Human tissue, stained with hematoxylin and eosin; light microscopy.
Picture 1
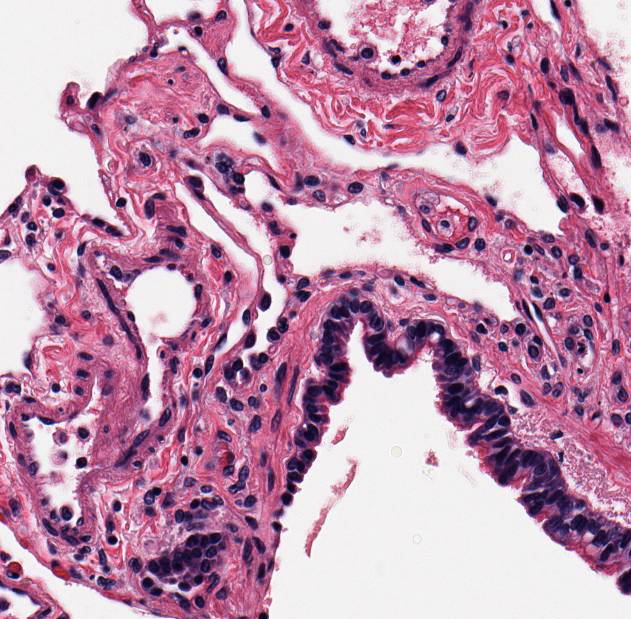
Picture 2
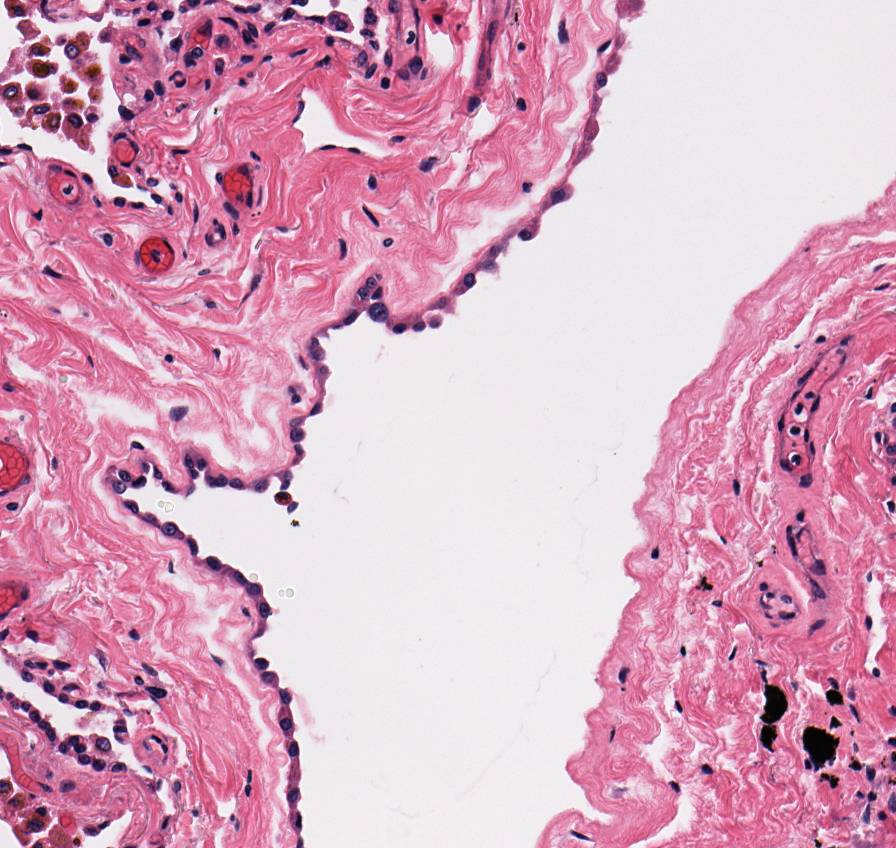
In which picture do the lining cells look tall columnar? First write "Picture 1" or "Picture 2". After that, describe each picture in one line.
Picture 1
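In picture 1: A folded band of tall columnar epithelium with crowded, dark, elongated nuclei runs from the centre of the field towards the lower right.
In picture 2: The left tissue's surface facing the empty space is covered by a single layer of flattened to cuboidal cells with round dark nuclei.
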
